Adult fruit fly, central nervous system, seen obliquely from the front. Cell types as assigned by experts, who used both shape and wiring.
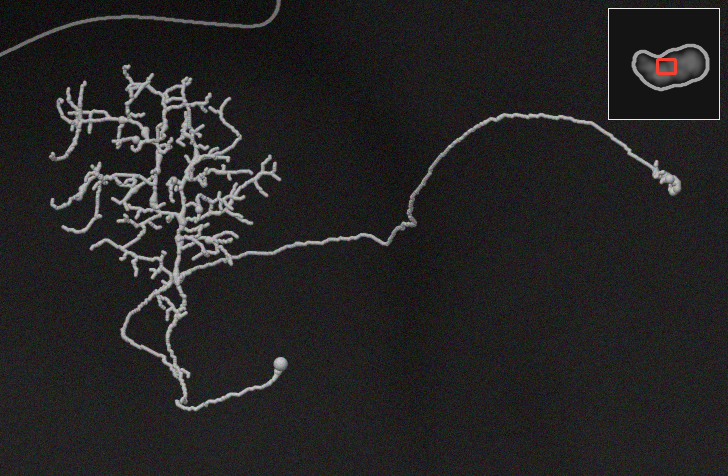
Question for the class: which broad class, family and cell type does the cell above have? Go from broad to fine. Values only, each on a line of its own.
visual projection neuron
MeTu
MeTu3c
